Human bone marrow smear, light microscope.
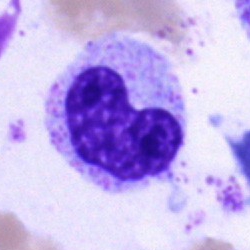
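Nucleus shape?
Kidney-shaped, with a single notch on its upper side.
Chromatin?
Deep purple, interrupted by small paler patches.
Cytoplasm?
Pale lilac-blue, with fine pink-purple granules scattered through it.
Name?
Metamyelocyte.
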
